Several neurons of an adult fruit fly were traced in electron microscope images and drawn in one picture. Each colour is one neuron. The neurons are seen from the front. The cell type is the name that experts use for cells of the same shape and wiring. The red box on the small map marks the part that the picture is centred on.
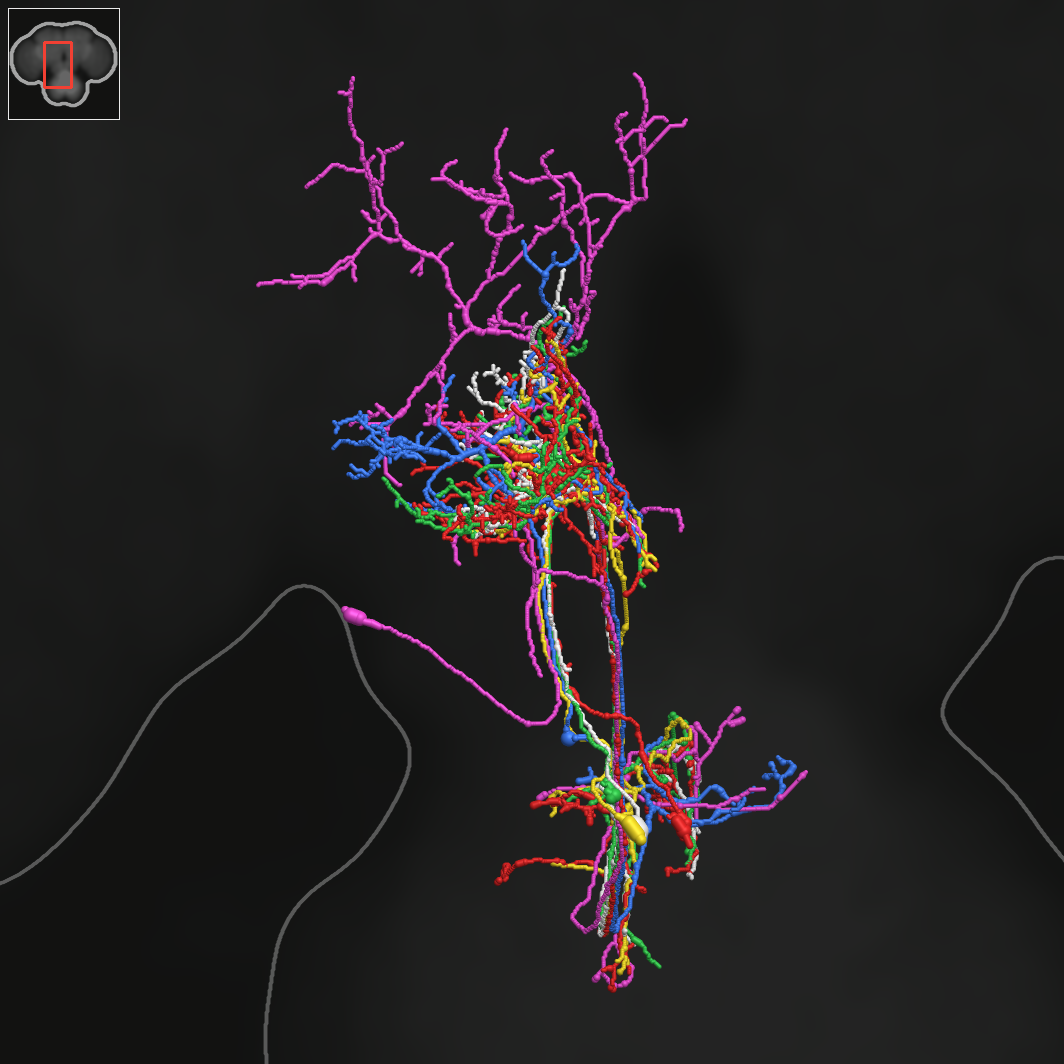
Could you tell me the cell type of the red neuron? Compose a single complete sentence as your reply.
The type assigned to this neuron is DNg05_a.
